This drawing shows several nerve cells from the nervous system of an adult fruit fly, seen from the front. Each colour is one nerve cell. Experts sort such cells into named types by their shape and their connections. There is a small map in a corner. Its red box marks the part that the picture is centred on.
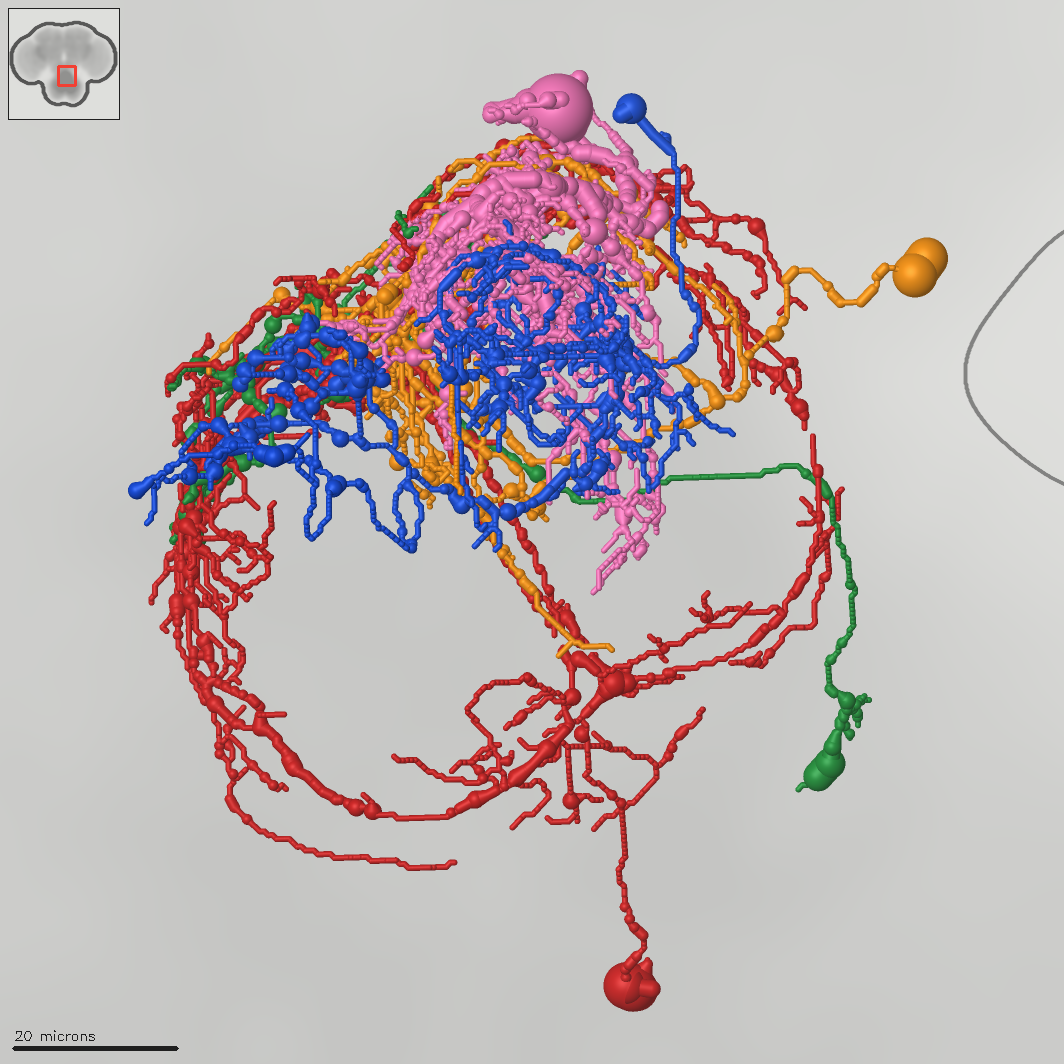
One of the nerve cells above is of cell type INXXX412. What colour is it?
blue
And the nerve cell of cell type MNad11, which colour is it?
pink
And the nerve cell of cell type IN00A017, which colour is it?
red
